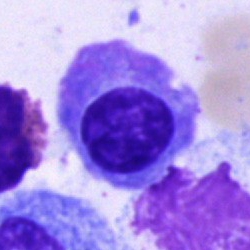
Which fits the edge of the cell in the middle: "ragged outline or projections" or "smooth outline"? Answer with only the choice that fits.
Ragged outline or projections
